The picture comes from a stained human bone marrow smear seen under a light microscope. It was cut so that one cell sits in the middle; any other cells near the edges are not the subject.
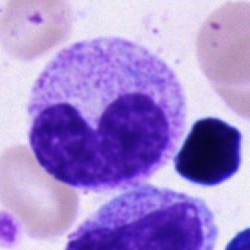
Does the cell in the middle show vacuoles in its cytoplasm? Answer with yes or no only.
No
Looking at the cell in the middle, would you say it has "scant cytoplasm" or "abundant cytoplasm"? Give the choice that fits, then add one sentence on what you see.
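Abundant cytoplasm. The cytoplasm is abundant and pale lilac.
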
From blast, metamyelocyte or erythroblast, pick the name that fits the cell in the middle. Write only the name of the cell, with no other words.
metamyelocyte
